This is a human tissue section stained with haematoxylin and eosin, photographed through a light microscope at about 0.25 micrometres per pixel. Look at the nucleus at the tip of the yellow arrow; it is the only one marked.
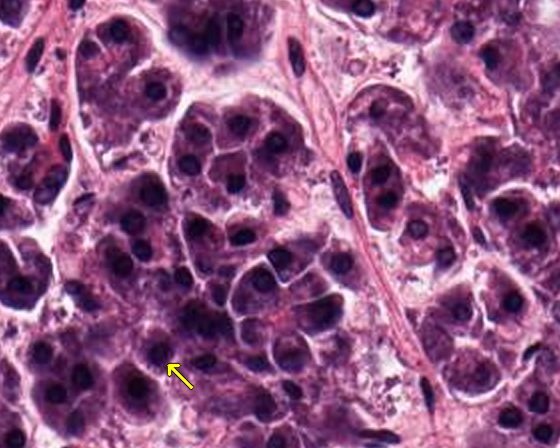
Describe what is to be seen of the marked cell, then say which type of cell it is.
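The nucleus is dark-staining and roughly round, with no clear inner detail visible. The cytoplasm is purple and finely granular, and it surrounds the nucleus on all sides. The cell lies within a tightly packed cluster of similar cells, and pale thin strands of fibres run between such clusters. The marked cell is a pancreatic acinar cell.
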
